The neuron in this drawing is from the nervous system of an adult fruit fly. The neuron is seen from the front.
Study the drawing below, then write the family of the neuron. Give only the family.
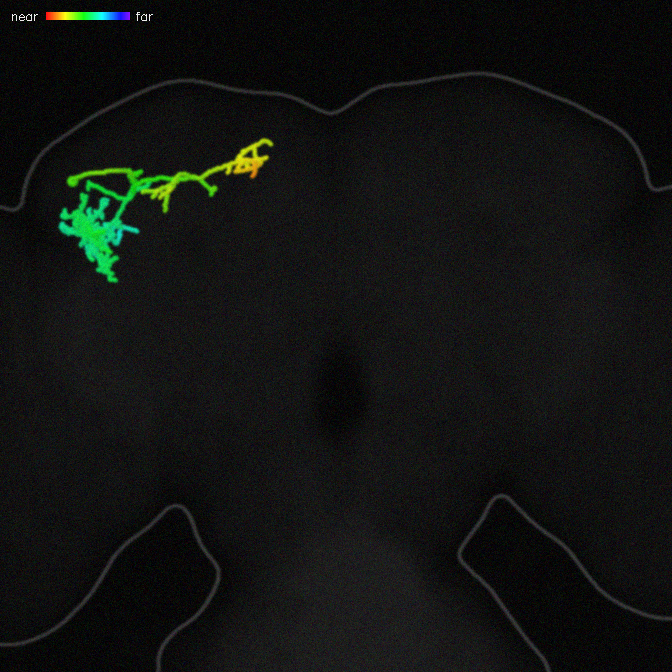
hemilineage SLPad1_anterior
